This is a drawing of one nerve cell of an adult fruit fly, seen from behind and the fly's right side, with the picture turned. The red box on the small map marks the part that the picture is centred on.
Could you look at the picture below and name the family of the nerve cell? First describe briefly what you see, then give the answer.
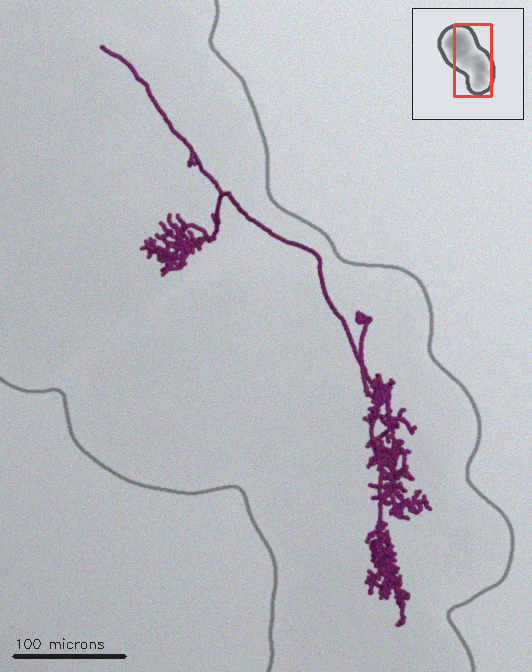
From top to bottom in the picture it spans about 550 microns. Dozens of branch ends can be seen. Its broad class is ascending neuron. Its family is hemilineage 08B.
